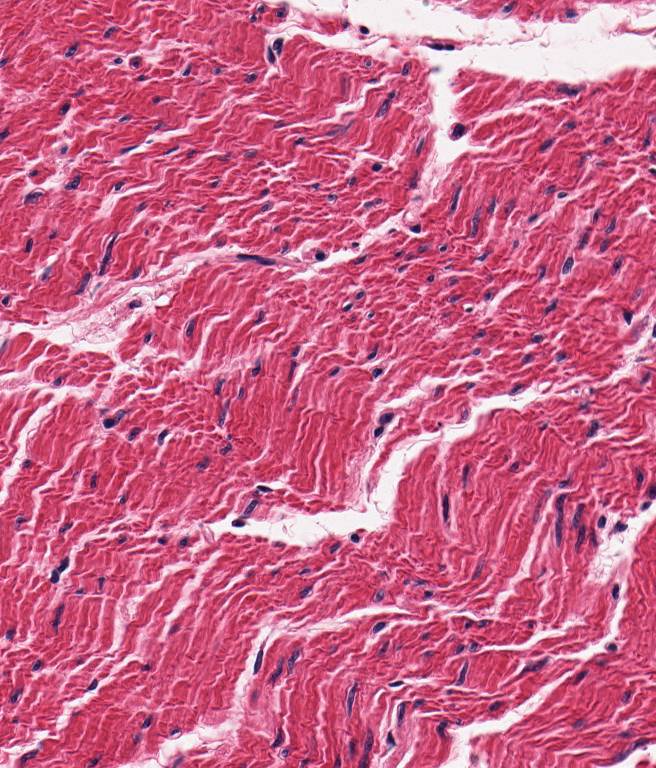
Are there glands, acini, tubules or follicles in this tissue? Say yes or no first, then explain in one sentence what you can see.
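No. No epithelium or glands are present anywhere in the field.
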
